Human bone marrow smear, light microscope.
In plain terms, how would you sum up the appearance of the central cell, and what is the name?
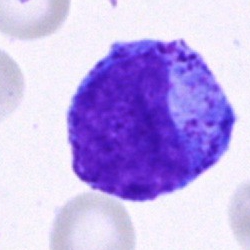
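Most of the cell is nucleus, lying toward the left. The chromatin looks finely stippled, not gathered into coarse dark clumps. On the right, the most clearly visible cytoplasm forms a pale blue zone, with purple granules scattered through it. This is a promyelocyte.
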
